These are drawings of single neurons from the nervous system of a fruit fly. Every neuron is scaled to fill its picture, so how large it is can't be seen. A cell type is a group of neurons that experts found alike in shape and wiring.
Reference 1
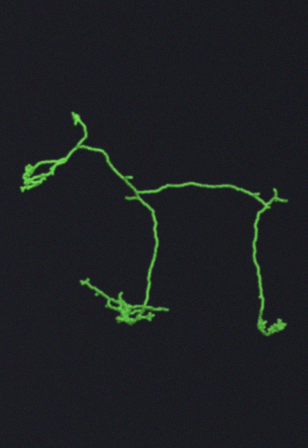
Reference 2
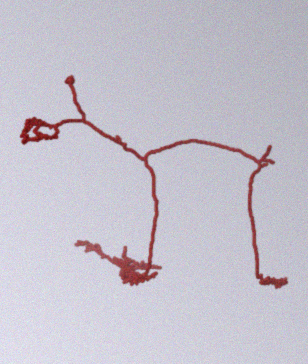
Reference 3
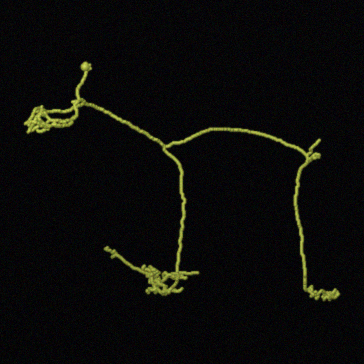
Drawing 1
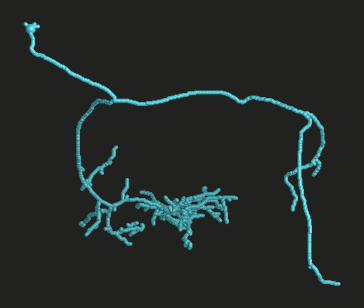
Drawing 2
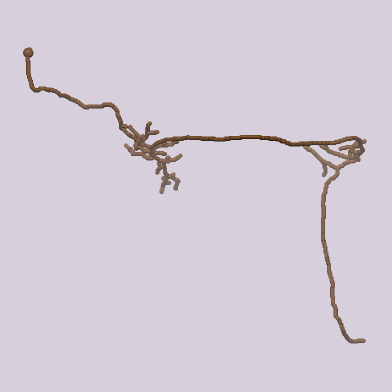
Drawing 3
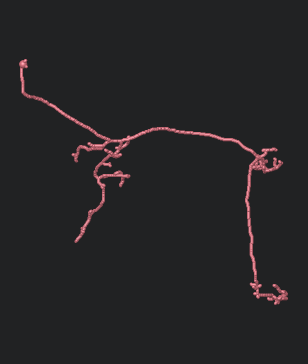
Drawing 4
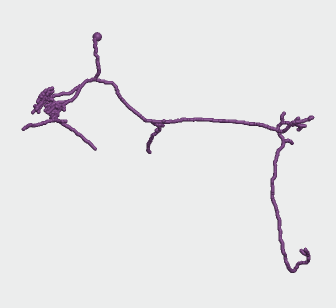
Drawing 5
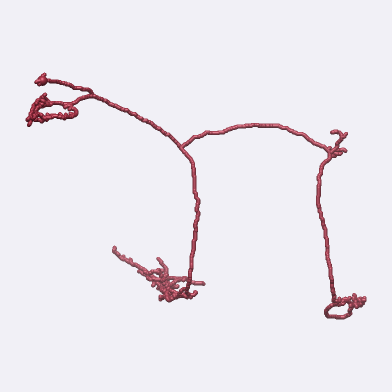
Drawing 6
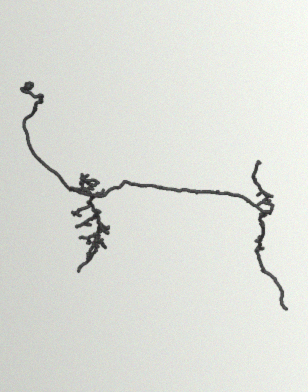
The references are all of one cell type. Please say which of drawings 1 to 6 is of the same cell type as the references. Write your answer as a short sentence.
Drawing 5 is of the same cell type.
